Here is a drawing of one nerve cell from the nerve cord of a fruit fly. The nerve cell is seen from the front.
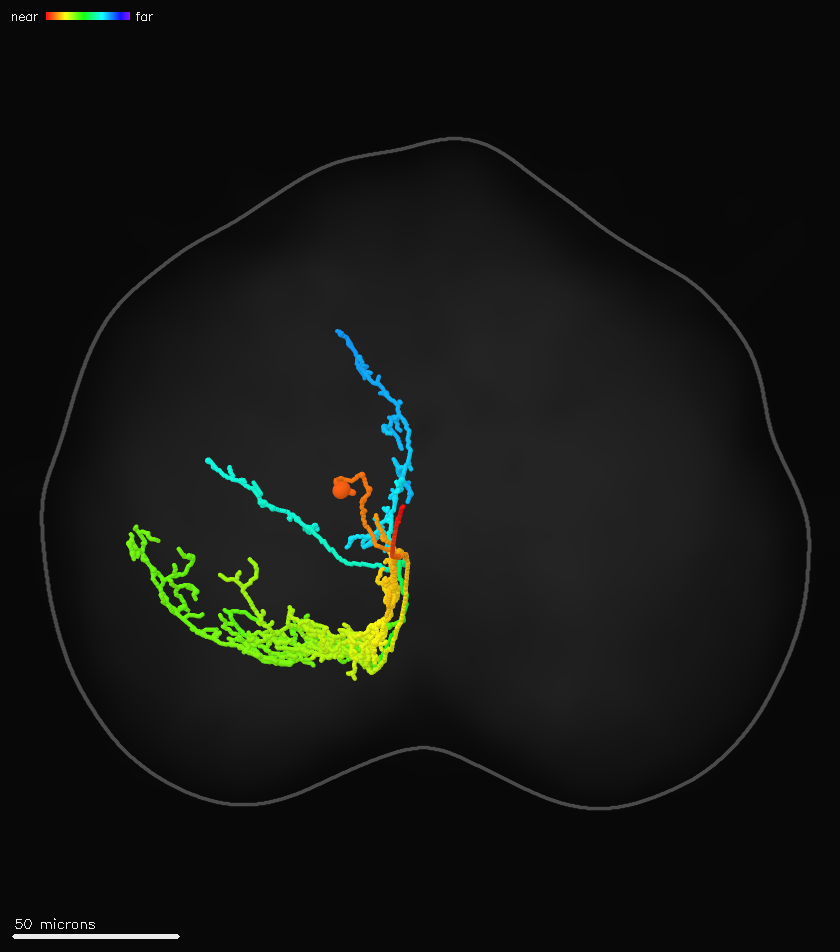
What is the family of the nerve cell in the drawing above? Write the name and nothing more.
hemilineage 17A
